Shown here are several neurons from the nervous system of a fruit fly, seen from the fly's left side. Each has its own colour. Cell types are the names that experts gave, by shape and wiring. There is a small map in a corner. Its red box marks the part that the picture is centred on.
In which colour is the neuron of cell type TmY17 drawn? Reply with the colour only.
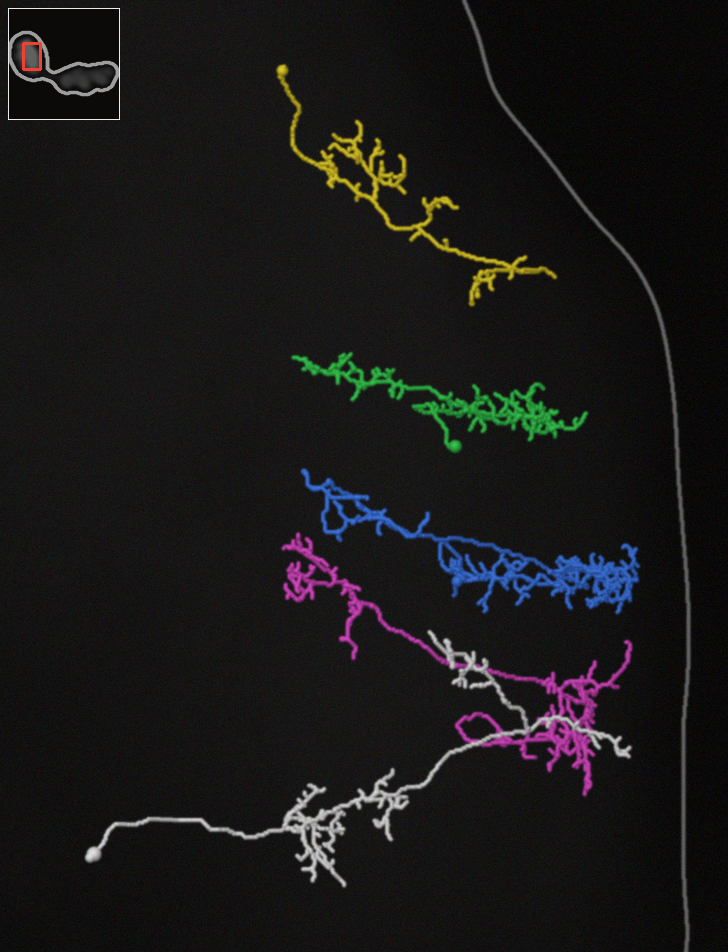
magenta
